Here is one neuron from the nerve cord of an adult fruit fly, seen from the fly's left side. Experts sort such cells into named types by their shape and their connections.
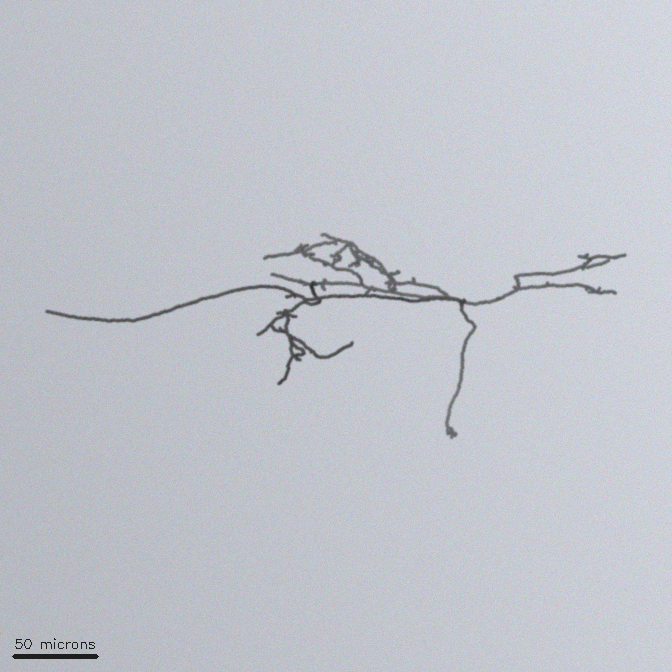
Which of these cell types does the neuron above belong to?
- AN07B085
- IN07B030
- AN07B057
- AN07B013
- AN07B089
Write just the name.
AN07B057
